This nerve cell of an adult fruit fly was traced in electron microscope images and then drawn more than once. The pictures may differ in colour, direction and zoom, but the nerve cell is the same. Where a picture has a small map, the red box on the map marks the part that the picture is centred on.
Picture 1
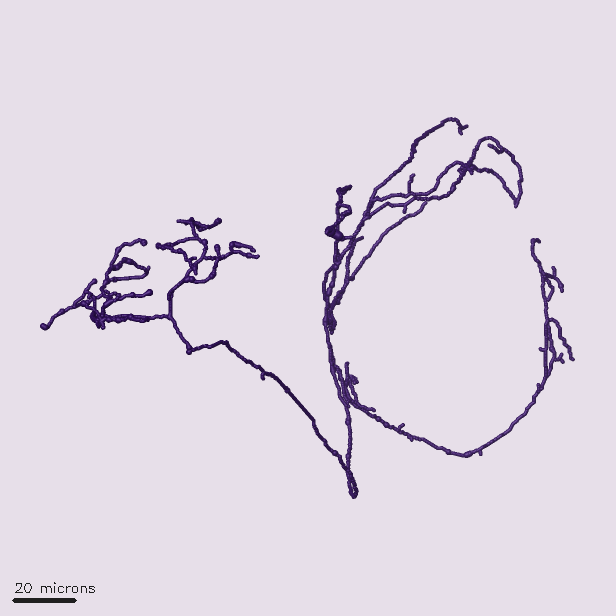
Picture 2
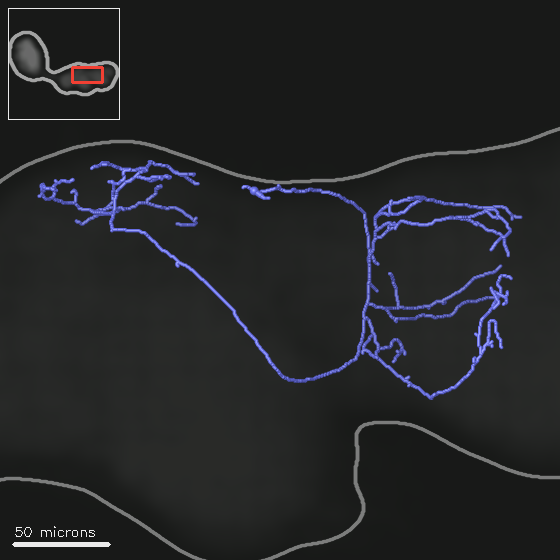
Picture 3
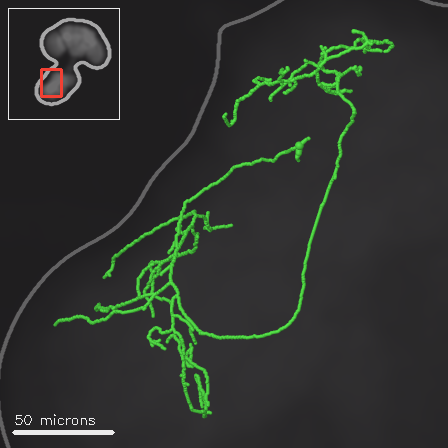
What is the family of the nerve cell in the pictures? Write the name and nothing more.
hemilineage 17A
